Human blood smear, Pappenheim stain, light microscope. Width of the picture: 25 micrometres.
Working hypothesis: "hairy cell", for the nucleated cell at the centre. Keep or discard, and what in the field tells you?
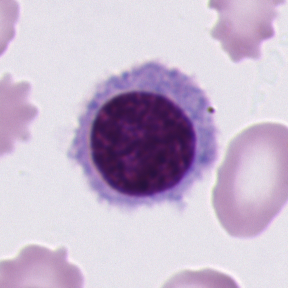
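First check, the edge: fine, short, irregular projections stick out around most of the cell, so the border looks ragged and fuzzy rather than smooth.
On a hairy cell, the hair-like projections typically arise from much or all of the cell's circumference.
Second check, the cytoplasm: it is pale greyish-blue and surrounds a round nucleus about 9 micrometres across, within a cell about 13 micrometres across.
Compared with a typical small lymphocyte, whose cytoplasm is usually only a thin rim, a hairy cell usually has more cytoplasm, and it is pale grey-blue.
On these two points the answer is yes: the name hairy cell fits, and both points count against typical lymphocyte. Third check, granules: the cytoplasm shows no distinct pink or purple granules.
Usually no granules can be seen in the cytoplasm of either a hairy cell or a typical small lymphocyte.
This item fits both names. Fourth check, the nucleolus: none can be distinctly seen. Last, an oval red cell lies close to the right of the cell without touching it.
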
